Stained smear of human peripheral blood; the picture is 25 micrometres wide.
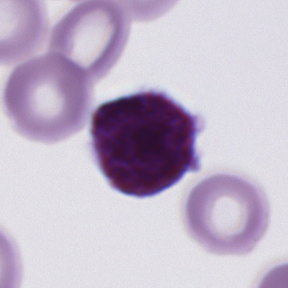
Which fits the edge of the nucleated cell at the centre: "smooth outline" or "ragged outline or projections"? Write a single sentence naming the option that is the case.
The outline of the cell is rough, not smooth.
